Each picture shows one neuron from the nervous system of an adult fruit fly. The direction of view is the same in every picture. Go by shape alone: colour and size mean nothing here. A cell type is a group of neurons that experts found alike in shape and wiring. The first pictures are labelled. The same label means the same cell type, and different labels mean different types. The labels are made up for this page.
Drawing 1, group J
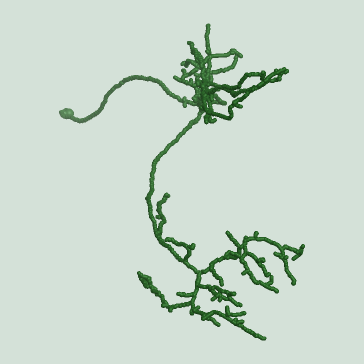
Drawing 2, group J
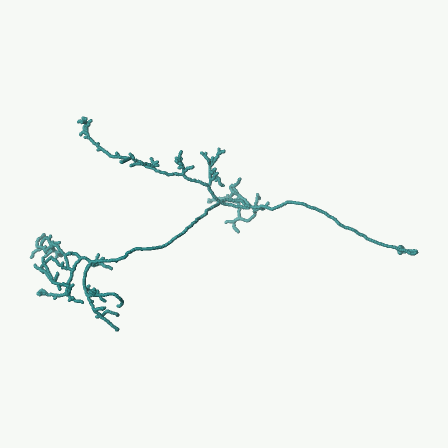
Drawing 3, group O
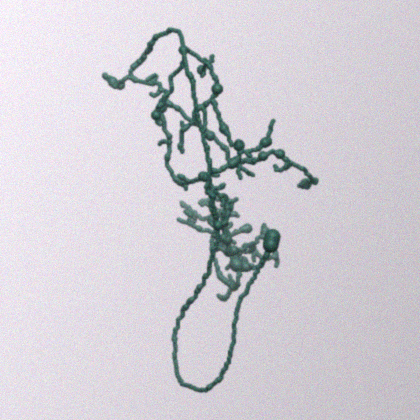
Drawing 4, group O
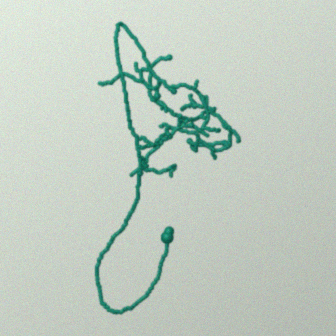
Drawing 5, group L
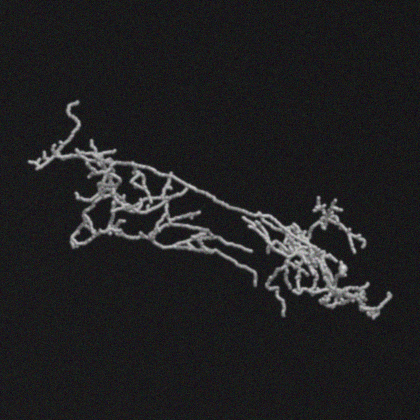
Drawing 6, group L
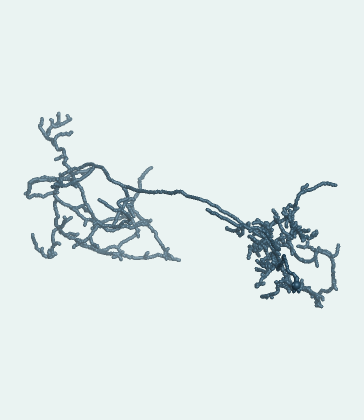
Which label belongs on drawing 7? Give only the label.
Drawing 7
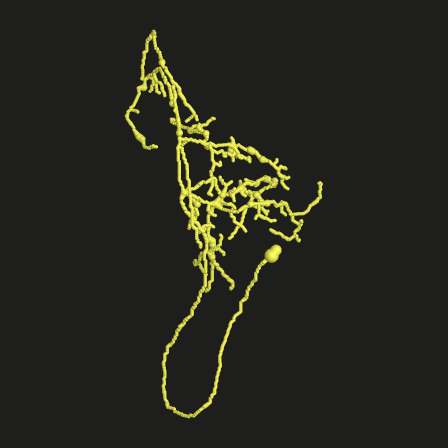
group O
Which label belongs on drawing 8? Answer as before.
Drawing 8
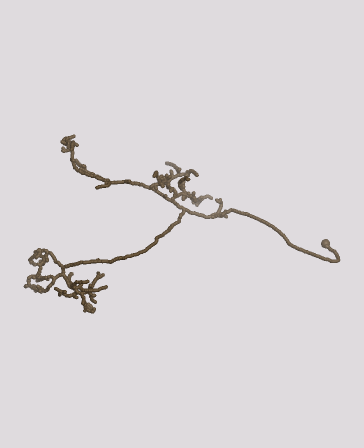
group J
